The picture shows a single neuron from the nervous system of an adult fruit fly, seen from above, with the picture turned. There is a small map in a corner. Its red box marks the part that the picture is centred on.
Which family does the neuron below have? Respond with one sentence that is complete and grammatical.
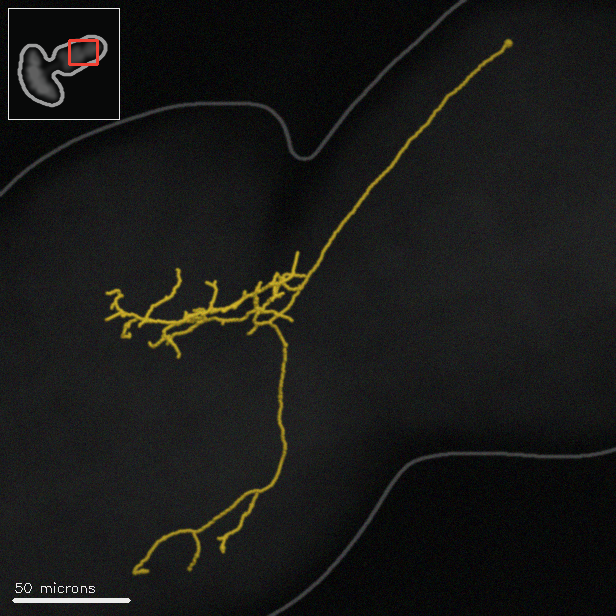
The neuron is recorded as family hemilineage 07B.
